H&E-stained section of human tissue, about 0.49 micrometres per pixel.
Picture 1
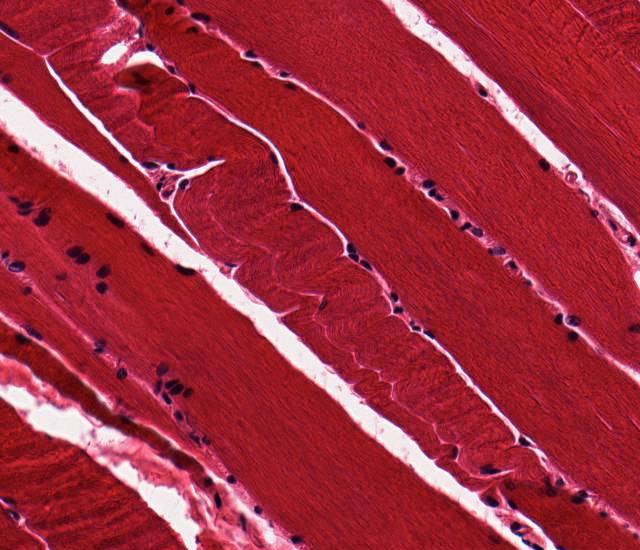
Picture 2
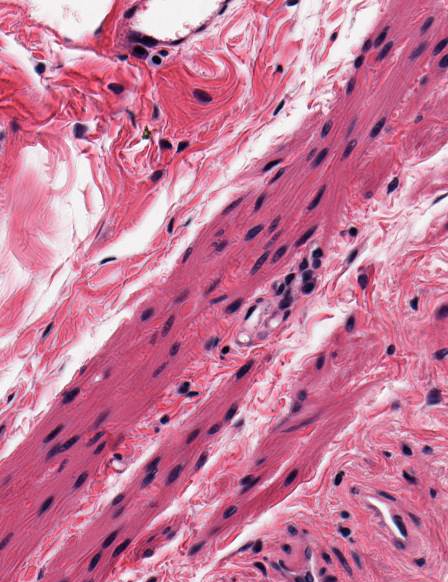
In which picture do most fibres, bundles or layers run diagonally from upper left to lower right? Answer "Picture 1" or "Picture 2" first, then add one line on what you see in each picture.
Picture 1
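In picture 1: Long, parallel muscle fibres run diagonally across the field from upper left to lower right.
In picture 2: Bundles of smooth muscle cross the field diagonally from lower left to upper right.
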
